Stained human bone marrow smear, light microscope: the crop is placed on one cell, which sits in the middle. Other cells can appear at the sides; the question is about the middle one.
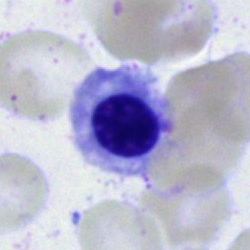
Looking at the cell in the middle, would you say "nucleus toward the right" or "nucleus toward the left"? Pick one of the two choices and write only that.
Nucleus toward the right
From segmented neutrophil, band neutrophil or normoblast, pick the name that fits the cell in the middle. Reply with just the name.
normoblast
